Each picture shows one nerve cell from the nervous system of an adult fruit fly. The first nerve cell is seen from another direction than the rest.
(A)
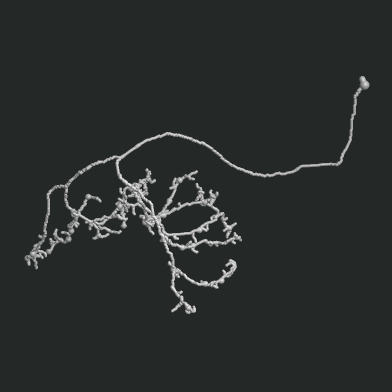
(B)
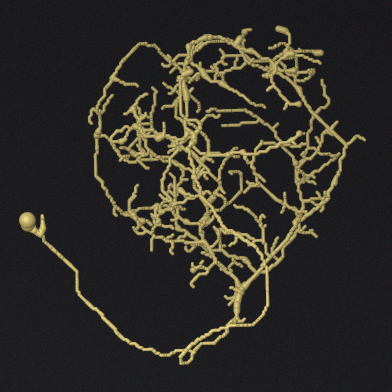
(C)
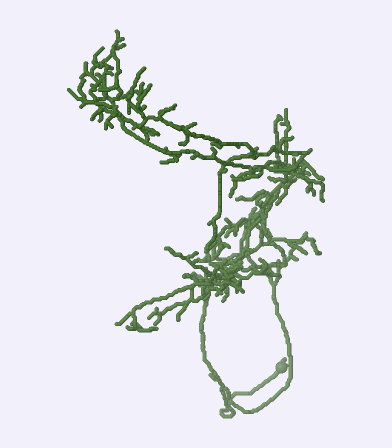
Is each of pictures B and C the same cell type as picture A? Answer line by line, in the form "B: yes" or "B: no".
B: no
C: no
